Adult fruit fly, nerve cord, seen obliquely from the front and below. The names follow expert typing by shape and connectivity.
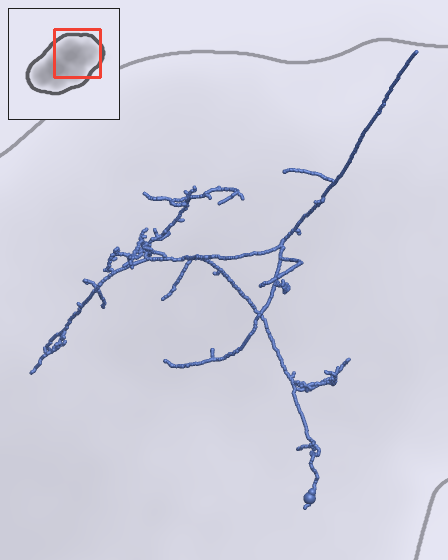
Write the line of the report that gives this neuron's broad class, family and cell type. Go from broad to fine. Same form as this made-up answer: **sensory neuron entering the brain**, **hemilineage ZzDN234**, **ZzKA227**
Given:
**ascending neuron**, **hemilineage 12B**, **AN12B076**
